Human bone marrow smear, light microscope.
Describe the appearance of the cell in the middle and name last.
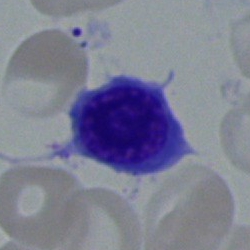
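Point one, the chromatin: dark purple, with small paler spots scattered through it. Point two, the cytoplasm: deep blue, forming a narrow rim that is widest at the lower right. Point three, the edge: a thin pointed projection sticks out at the upper right. The cell is a lymphocyte.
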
